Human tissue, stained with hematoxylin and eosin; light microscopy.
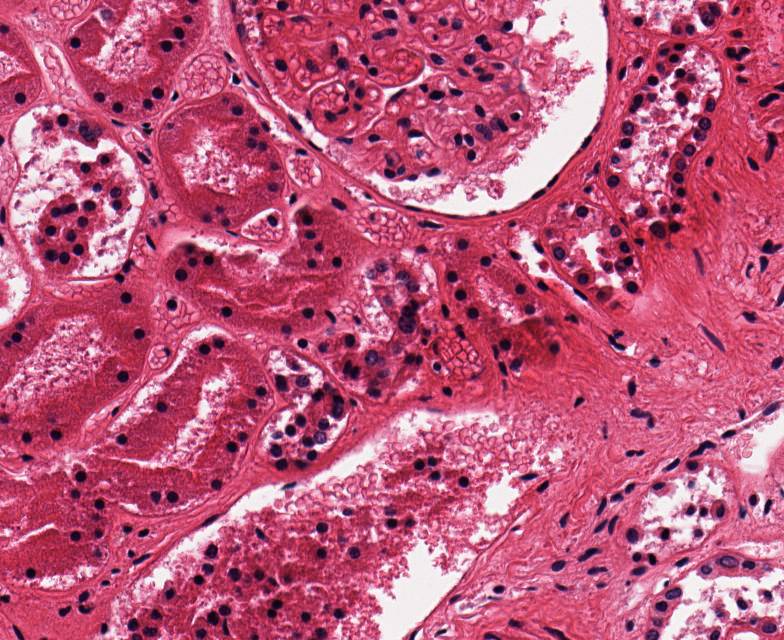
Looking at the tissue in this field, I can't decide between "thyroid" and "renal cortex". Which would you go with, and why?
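Renal cortex. The deciding feature is the rounded glomerulus in the upper centre, with a clear crescent-shaped space between it and its capsule to its right and below. Most of the left half holds tubules lined by cells with deeply eosinophilic, granular cytoplasm and single, round, dark nuclei of fairly uniform size. Smaller tubules with more crowded nuclei sit among them, at the left edge and just below the centre.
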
